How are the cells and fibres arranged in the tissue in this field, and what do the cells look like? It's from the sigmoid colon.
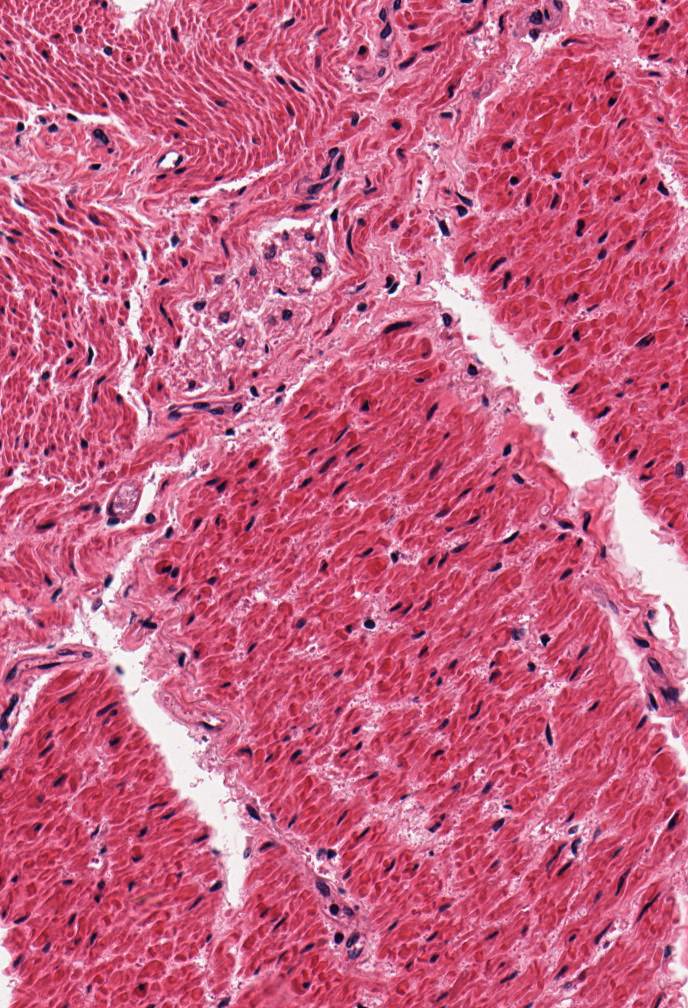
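Field composed of large smooth muscle bundles, separated by narrow connective tissue strands. Bundles cut in differing planes; fibre direction changes from one bundle to the next. Muscle nuclei elongated, dark, blunt-ended. Only a few small vessels, lying in the septa between bundles.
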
